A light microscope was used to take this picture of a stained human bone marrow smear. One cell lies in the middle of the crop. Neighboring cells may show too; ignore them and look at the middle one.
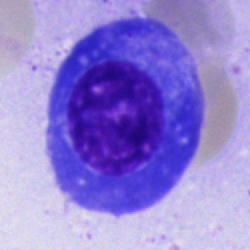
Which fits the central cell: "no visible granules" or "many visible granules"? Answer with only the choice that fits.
No visible granules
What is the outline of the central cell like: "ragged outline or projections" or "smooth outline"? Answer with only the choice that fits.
Smooth outline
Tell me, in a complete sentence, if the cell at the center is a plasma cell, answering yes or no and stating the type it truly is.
Yes, that is a plasma cell in the middle of the crop.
